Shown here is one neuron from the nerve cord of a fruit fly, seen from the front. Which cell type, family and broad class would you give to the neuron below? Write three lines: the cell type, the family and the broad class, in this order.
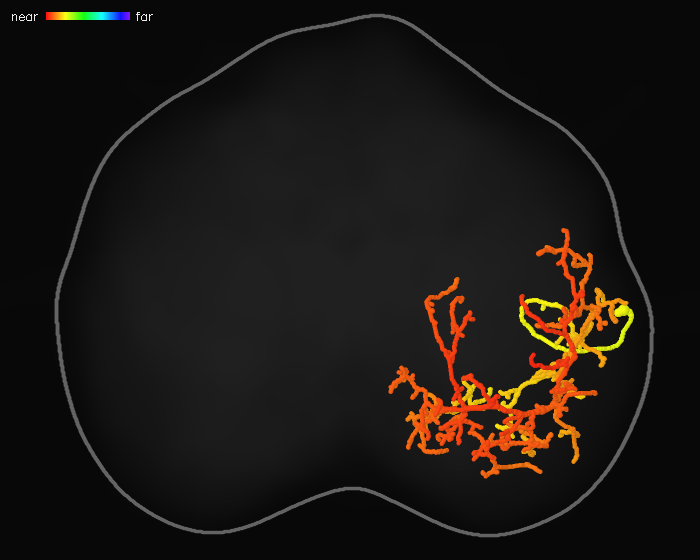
IN03A046
hemilineage 03A
nerve-cord intrinsic neuron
